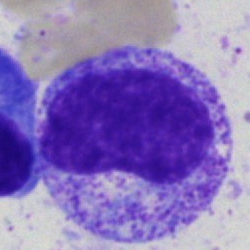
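Myelocyte, the central cell of a stained human bone marrow smear. Its kidney-shaped nucleus, indented on the lower side, sits in the upper part of the cell above a broader band of cytoplasm. Many fine purple granules crowd the cytoplasm, which is pale bluish-lilac between them.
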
